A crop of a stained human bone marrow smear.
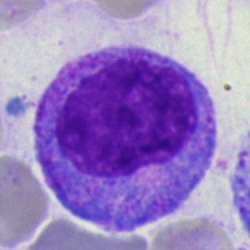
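Promyelocyte in a stained human bone marrow smear, light microscopy. The cell outline is round and smooth, and the nucleus occupies roughly half of the cell. Fine pinkish-purple granules are scattered through the cytoplasm, in which no vacuoles are seen.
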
